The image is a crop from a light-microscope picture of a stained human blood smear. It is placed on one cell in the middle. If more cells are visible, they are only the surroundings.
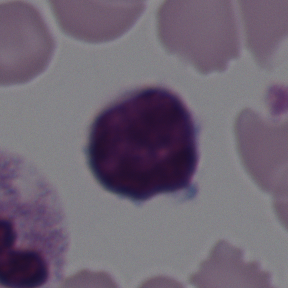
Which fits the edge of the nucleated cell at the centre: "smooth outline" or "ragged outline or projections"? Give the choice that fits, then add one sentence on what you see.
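Ragged outline or projections. Small bluish blebs project from the lower right edge of the cell.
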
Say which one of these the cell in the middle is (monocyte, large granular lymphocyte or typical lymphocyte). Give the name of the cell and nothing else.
typical lymphocyte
